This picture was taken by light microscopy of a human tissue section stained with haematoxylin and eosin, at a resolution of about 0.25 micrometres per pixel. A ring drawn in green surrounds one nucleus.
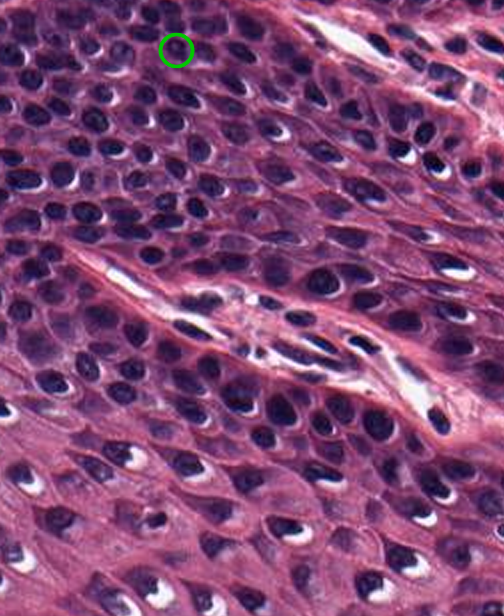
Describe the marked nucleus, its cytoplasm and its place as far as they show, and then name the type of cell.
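The nucleus is oval and stains dark purple fairly evenly throughout. The nucleus sits roughly in the middle of the cell, with a narrow rim of pinkish-purple cytoplasm around it. The cell lies in a crowded sheet of cells with oval nuclei packed closely on all sides, with no lumen beside it. The marked nucleus belongs to a squamous epithelial cell.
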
